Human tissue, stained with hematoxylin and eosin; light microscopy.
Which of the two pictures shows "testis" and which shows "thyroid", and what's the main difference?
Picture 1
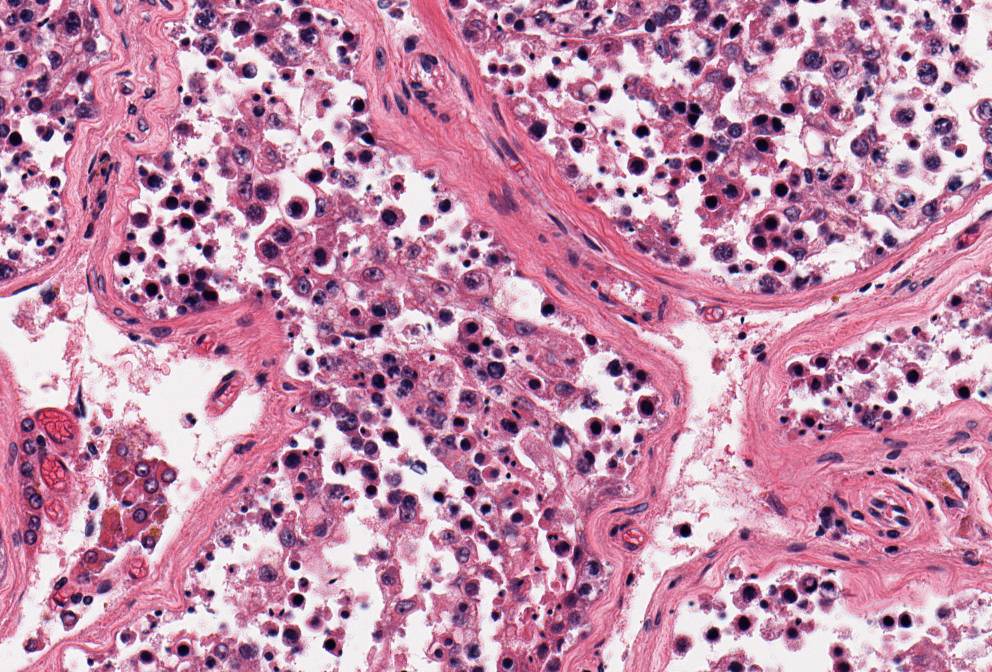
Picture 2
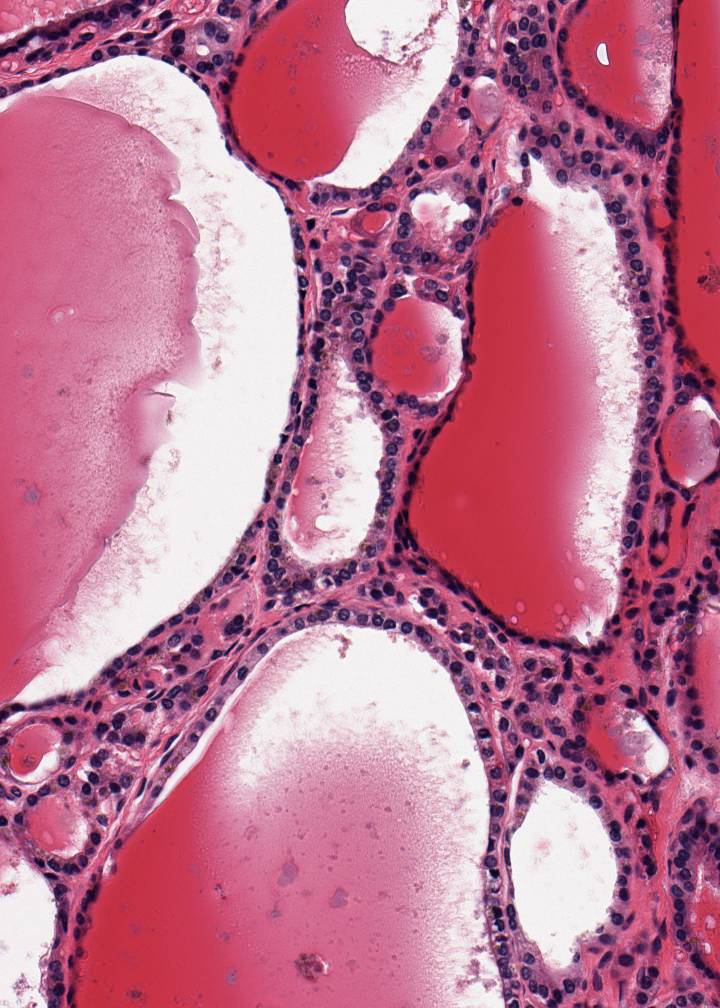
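The first picture shows testis and the second shows thyroid. In the testis, bands of pink fibrous tissue divide the field into rounded compartments of loosely arranged cells. Many of these cells have small, round, very dark nuclei, and larger cells with round nuclei and moderate pinkish-purple cytoplasm are scattered among them. The thyroid field is filled by closely packed follicles of very unequal size, their lumens filled with homogeneous pink-red eosinophilic colloid. Each is lined by a single layer of low cuboidal to flattened cells with round dark nuclei, and thin pink fibrous stroma separates them.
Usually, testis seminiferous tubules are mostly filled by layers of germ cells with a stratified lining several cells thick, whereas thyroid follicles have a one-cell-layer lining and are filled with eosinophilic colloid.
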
